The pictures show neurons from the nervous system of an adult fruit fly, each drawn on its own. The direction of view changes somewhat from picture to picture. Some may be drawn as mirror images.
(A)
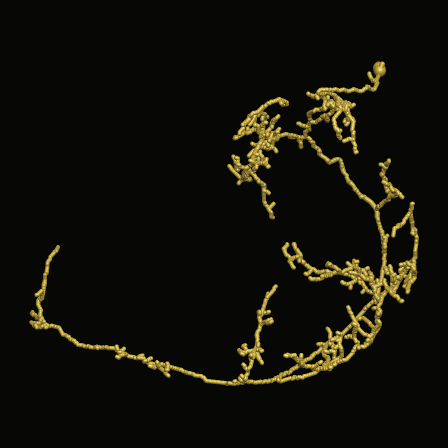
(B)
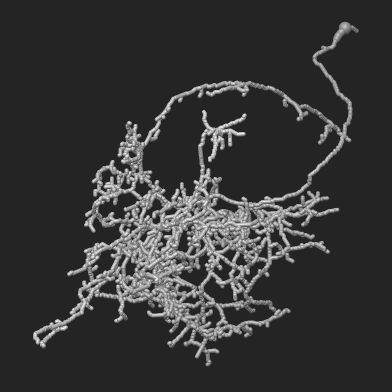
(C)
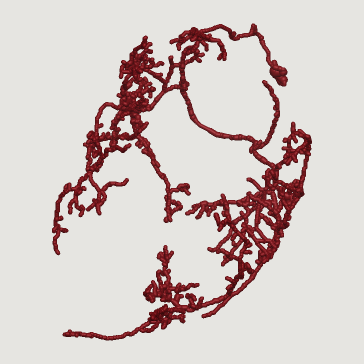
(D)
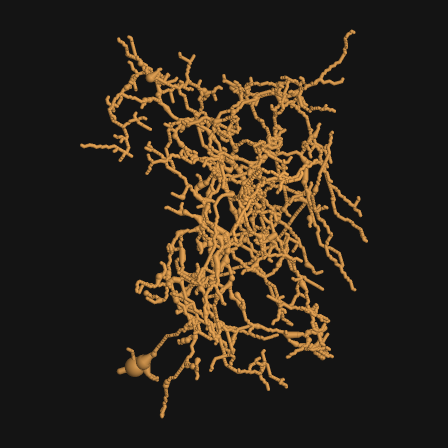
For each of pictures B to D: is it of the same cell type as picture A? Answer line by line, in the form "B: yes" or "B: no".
B: no
C: yes
D: no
